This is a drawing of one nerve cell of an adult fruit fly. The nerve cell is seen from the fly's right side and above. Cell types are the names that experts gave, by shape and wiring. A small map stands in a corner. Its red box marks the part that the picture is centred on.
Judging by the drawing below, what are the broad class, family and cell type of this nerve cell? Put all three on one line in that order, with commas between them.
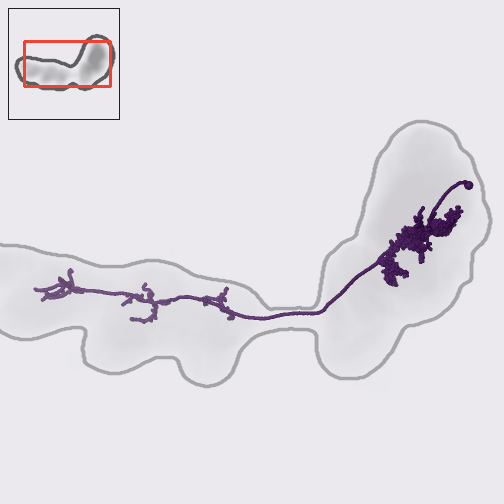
descending neuron, hemilineage WEDd1, DNa13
